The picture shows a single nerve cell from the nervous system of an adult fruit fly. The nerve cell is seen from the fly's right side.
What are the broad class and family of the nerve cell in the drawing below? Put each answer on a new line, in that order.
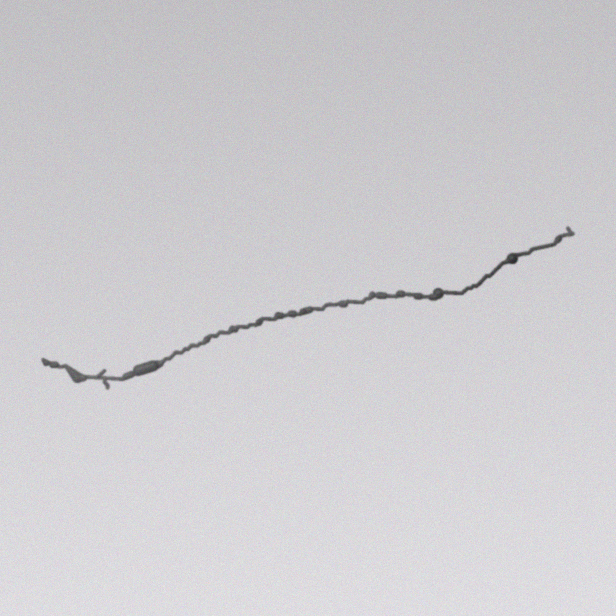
sensory neuron entering the brain
class mechanosensory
